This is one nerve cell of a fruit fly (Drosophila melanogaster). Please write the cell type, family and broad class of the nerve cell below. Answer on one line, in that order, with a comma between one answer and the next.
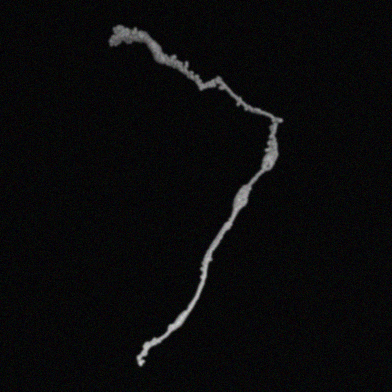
R7y, class visual, photoreceptor or other optic-lobe sensory neuron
